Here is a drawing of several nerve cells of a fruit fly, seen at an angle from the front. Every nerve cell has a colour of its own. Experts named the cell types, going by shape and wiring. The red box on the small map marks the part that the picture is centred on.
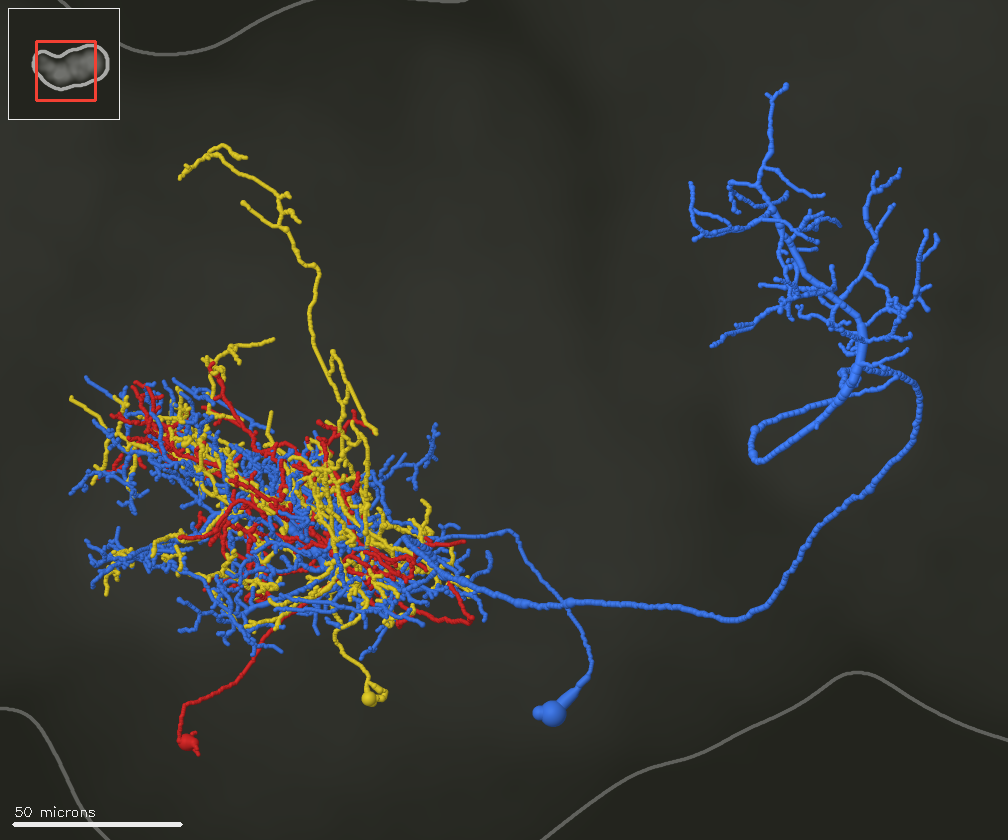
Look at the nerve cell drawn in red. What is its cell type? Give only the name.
IN05B080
